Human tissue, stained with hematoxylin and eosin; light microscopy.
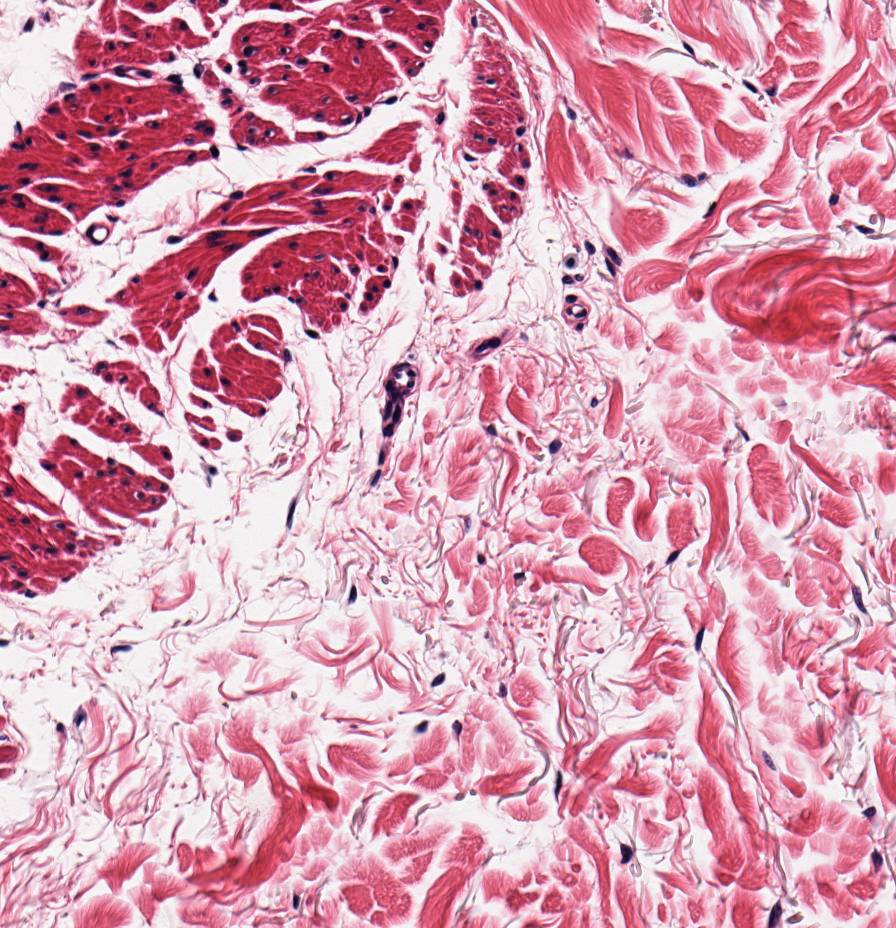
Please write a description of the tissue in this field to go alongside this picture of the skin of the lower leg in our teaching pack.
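So, muscle fibre bundles sit in the upper left, and fibrous connective tissue fills the rest. Clear pale clefts split the muscle into separate irregular bundles, with many small dark oval nuclei scattered through them. Between its collagen bundles, the connective tissue holds only sparse, scattered, slender dark nuclei.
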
